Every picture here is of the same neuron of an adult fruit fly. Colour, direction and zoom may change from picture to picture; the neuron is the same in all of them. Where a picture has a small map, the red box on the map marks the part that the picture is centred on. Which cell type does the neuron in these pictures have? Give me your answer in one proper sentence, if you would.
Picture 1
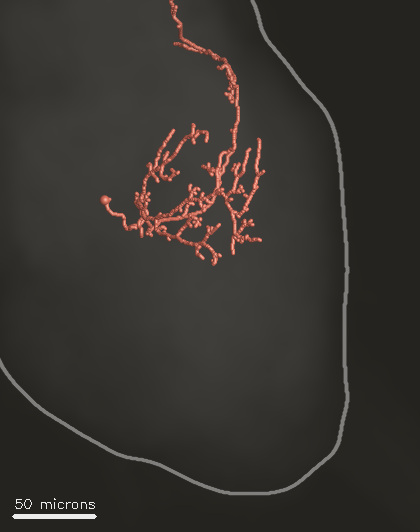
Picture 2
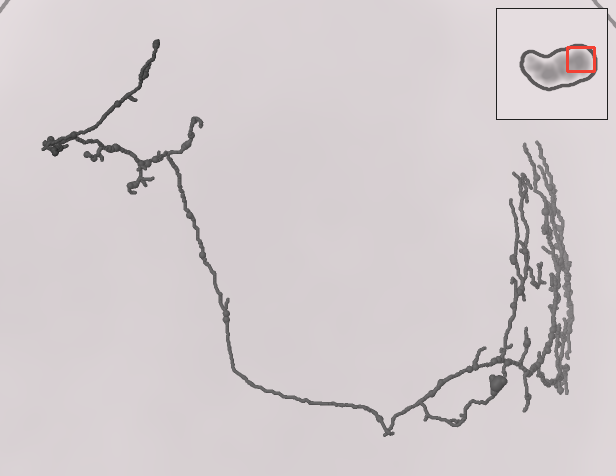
Among cell types, the one for this neuron is MeVP16.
